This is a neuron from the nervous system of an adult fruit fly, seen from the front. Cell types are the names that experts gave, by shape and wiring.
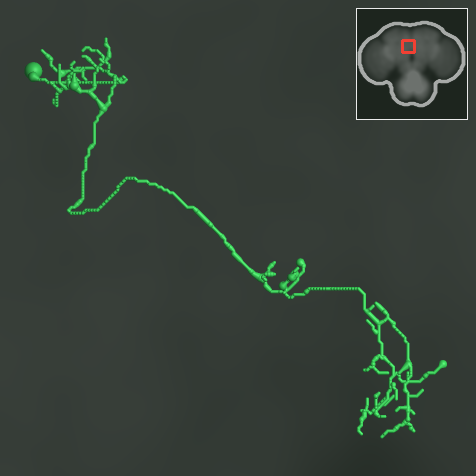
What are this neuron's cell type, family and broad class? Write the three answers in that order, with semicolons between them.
PFNp_b; class CX; central-brain intrinsic neuron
